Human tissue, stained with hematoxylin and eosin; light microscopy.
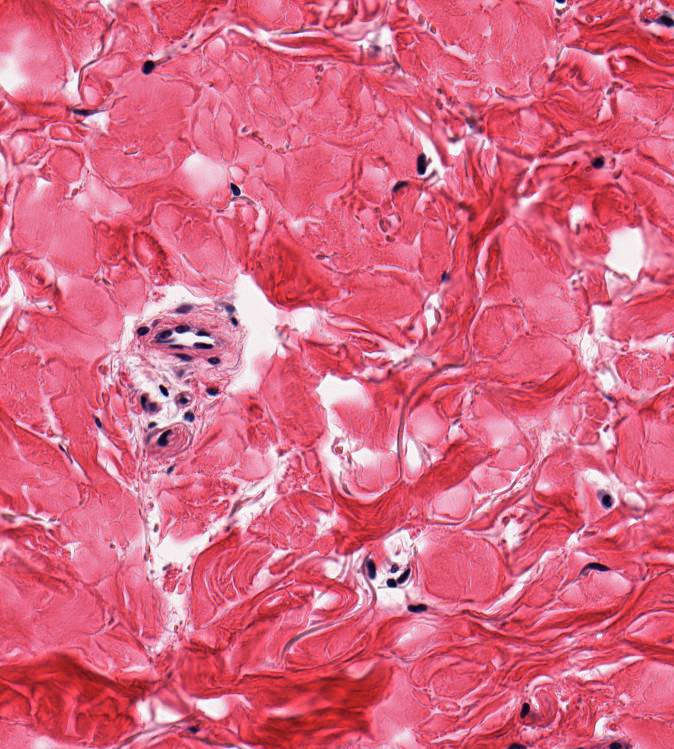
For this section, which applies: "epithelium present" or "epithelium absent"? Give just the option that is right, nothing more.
Epithelium absent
